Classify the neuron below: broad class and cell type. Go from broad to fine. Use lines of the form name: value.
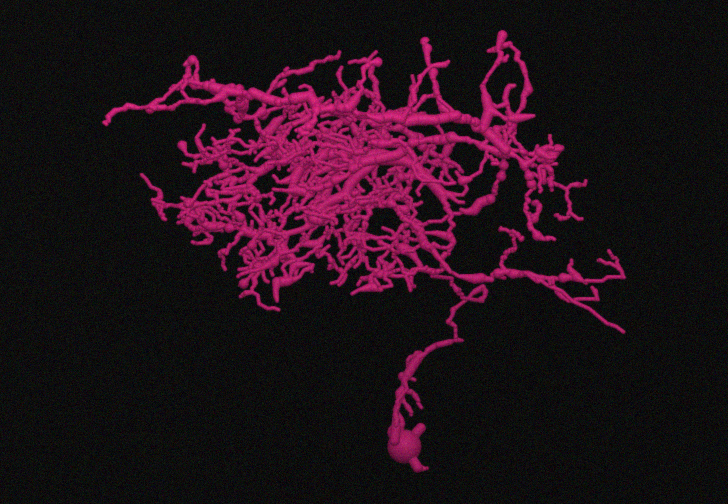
broad class: nerve-cord intrinsic neuron
cell type: INXXX257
